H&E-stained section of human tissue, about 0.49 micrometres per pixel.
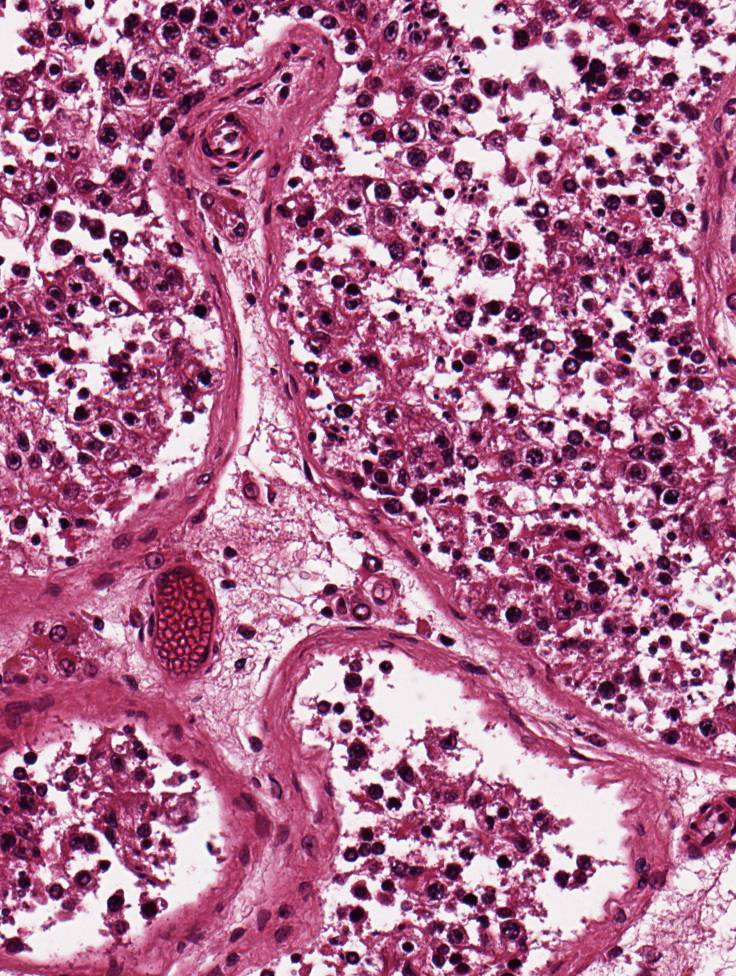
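Testis: large rounded compartments separated by narrow bands of stroma. Most cells within them have round, dark-staining nuclei, many with pale or clear cytoplasm. The two lower compartments hold fewer cells and more empty space than the large one at upper right.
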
